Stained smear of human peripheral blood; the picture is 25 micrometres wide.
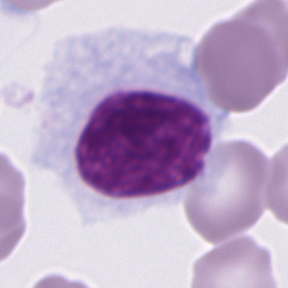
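Hairy cell: the central cell has an irregular, angular outline rather than a round one. Its nucleus lies off-centre toward the lower right and shows no visible nucleoli. The cytoplasm appears mottled and foamy, with many small pale spaces.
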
